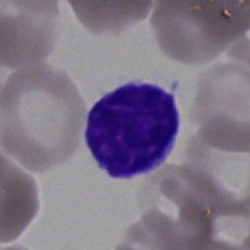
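Lymphocyte, the central cell. The nucleus occupies nearly the whole cell, and no clear rim of cytoplasm is visible around it. No granules are present. A tiny projection extends from the upper right edge of the cell.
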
